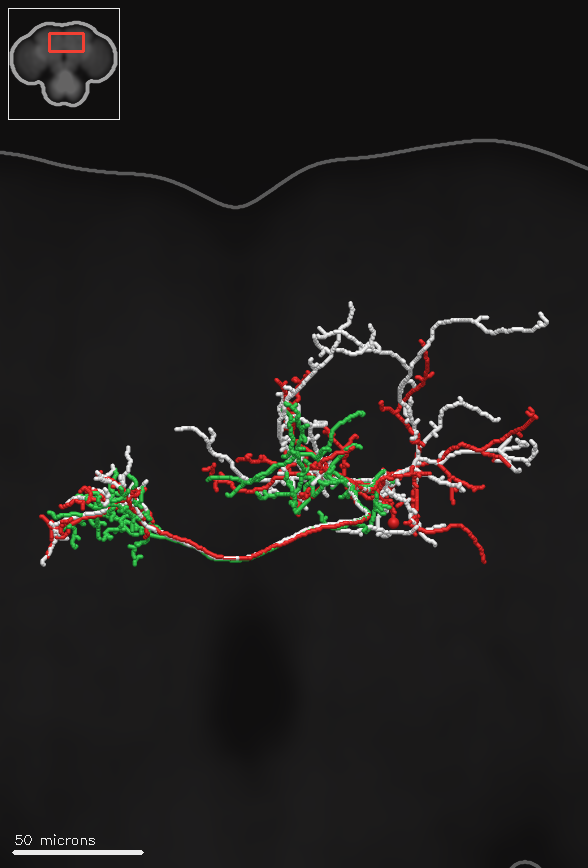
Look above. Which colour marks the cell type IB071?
white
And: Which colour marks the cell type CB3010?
red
